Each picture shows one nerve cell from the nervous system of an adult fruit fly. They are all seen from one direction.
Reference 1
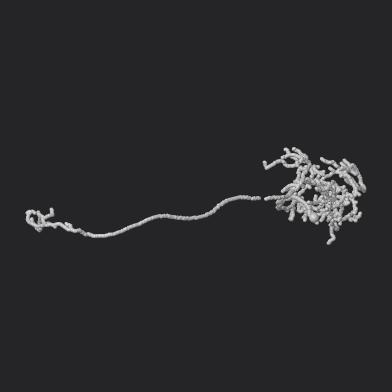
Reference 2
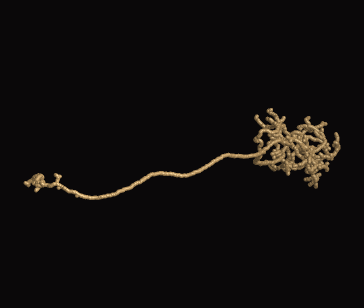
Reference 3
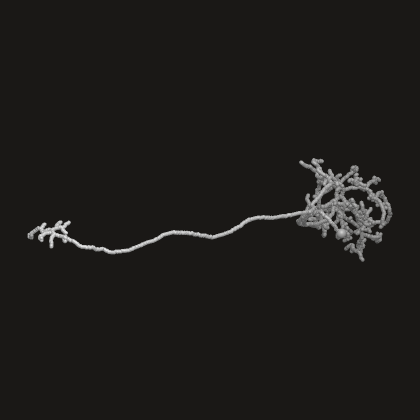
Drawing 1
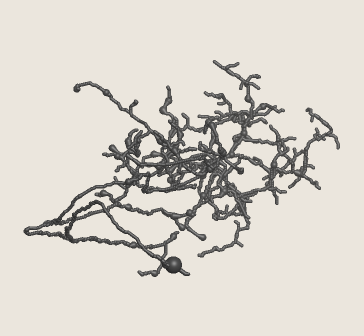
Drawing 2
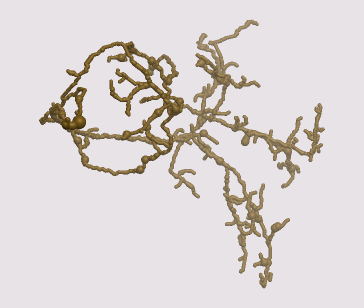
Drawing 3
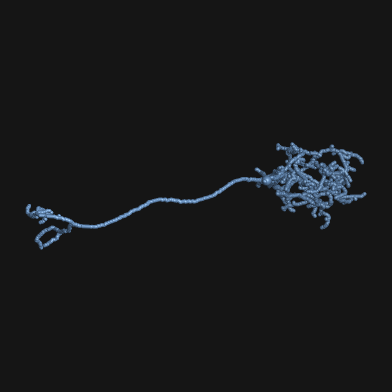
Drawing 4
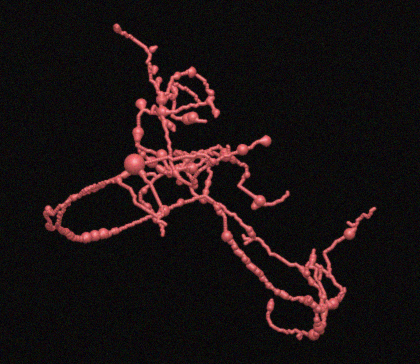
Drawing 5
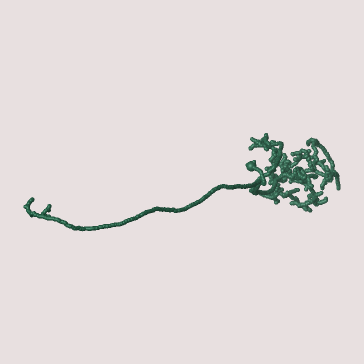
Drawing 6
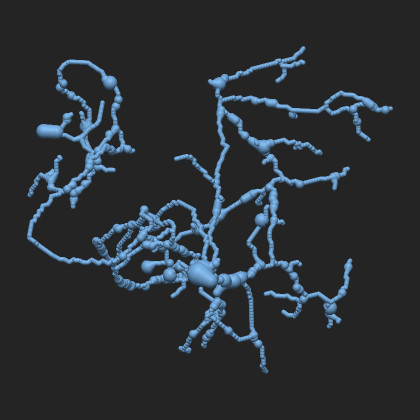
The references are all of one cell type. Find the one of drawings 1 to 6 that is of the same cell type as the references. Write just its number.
5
